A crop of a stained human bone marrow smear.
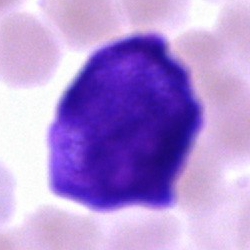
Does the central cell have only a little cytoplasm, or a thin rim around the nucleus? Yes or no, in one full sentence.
Yes, around the nucleus there is only a narrow rim of cytoplasm.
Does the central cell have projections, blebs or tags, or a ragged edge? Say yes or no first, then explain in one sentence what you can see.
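Yes. The outline of the cell is irregular and angular, with small knobby bulges along the edge.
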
